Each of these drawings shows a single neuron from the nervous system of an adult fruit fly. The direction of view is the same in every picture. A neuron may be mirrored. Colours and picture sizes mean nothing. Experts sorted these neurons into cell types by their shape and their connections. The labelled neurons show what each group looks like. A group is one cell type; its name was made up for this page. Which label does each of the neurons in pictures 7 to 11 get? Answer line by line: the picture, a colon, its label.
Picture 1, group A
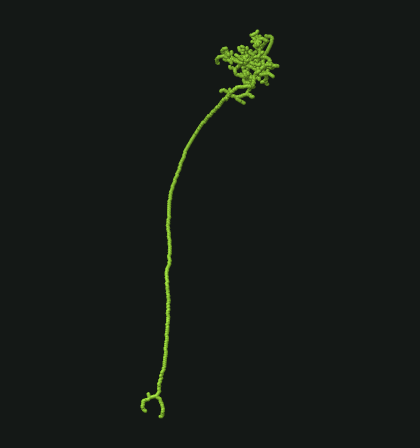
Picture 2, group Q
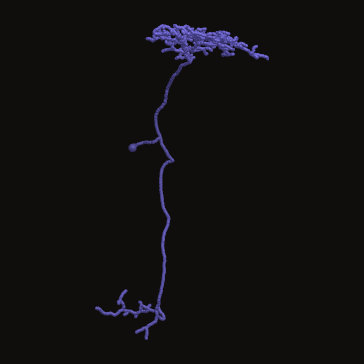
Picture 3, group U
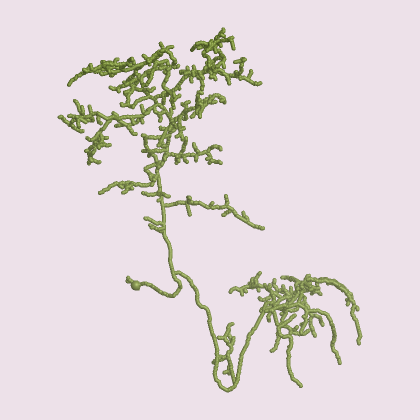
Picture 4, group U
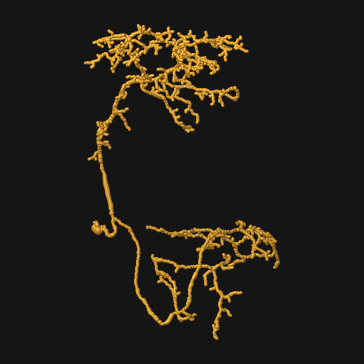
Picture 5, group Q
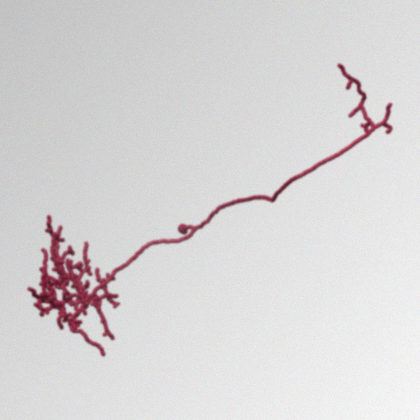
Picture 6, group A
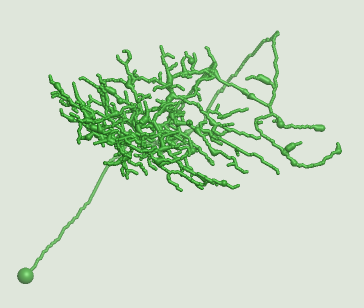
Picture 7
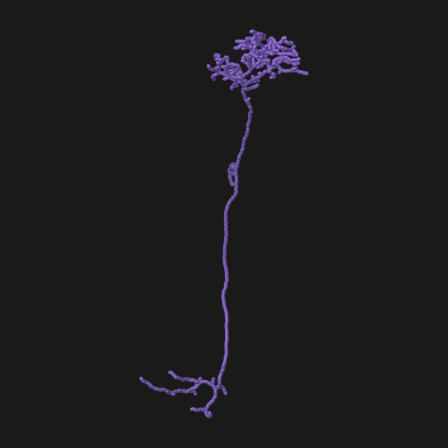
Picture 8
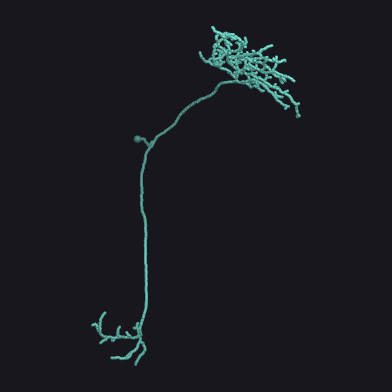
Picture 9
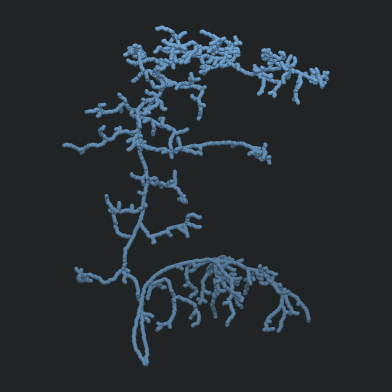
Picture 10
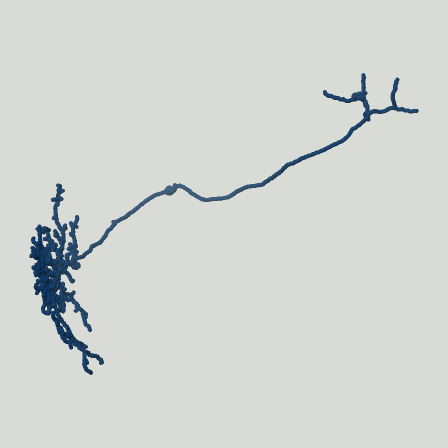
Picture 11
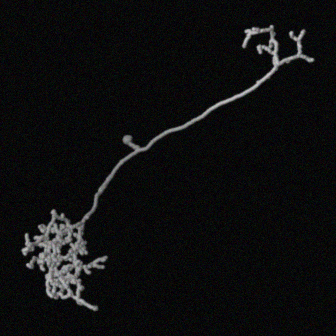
7: group Q
8: group Q
9: group U
10: group Q
11: group Q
